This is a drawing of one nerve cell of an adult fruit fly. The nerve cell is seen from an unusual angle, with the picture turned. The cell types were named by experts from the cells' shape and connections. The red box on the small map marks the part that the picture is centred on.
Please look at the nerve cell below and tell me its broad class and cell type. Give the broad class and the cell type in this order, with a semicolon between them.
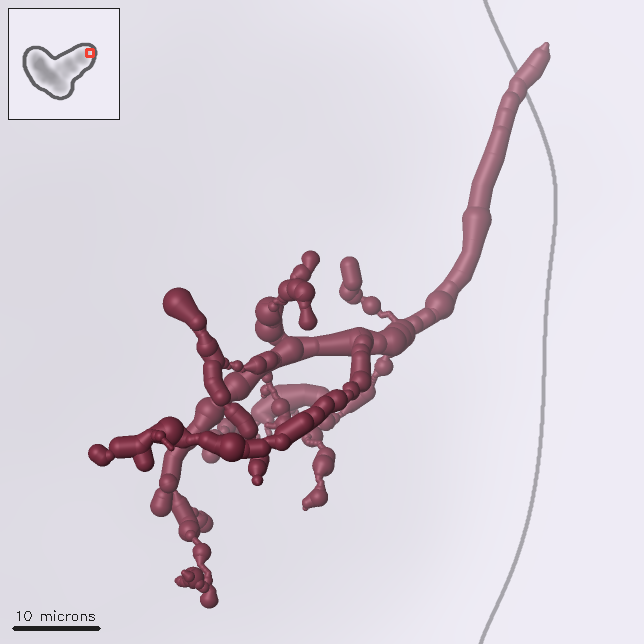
sensory neuron entering the nerve cord; SNxx23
